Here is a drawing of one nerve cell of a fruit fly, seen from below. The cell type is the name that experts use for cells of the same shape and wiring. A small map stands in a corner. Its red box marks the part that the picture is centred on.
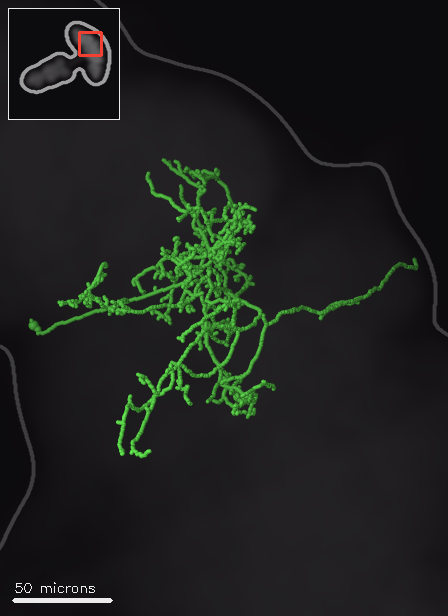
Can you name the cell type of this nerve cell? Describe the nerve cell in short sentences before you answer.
Its cell body lies on the left of the picture. From left to right in the picture it spans about 200 microns. The picture shows dozens of branch ends. Its broad class is central-brain intrinsic neuron. It is of cell type PVLP201m_d.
